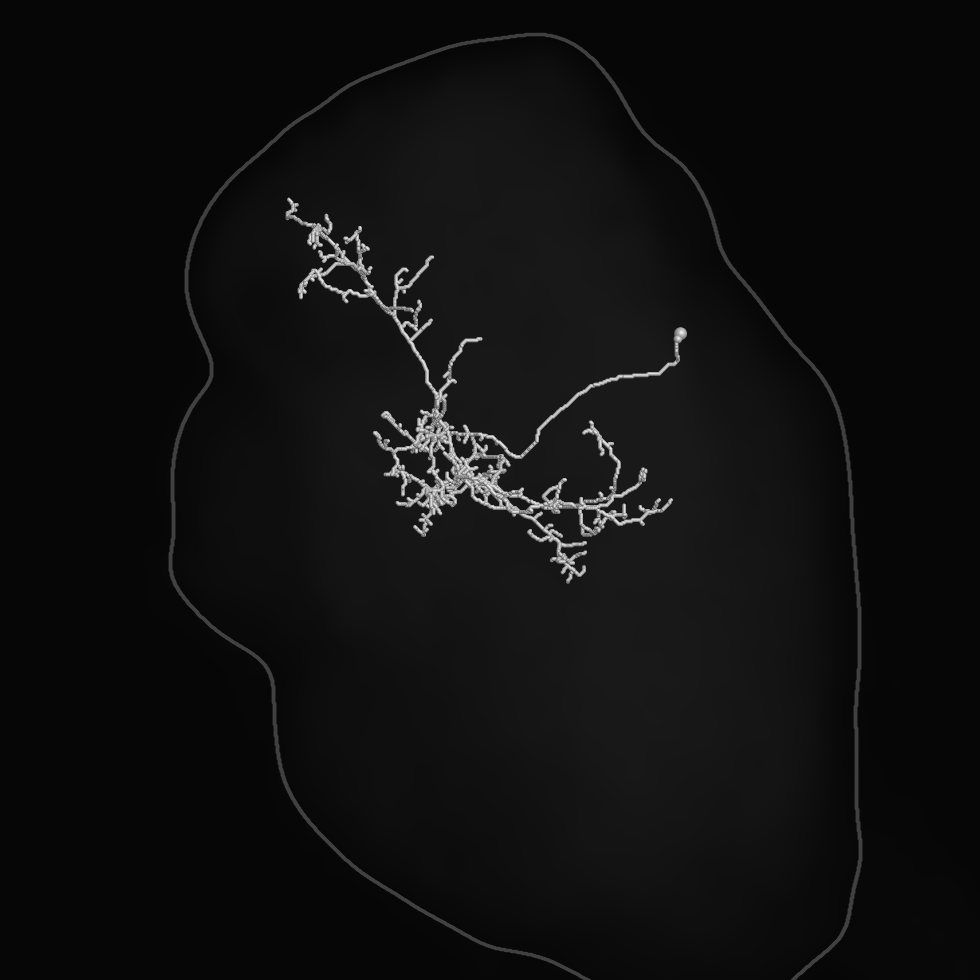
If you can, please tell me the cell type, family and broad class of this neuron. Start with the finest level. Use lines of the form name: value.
cell type: LAL301m
family: hemilineage SMPpv2_ventral
broad class: central-brain intrinsic neuron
